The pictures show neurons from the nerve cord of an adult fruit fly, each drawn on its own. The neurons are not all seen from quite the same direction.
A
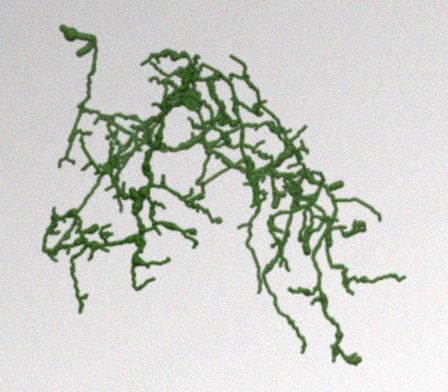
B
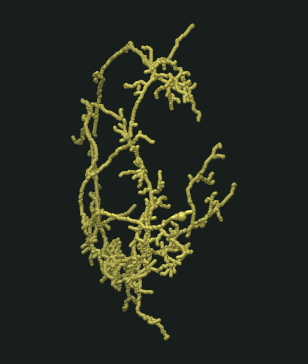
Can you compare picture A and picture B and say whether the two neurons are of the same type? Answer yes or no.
no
